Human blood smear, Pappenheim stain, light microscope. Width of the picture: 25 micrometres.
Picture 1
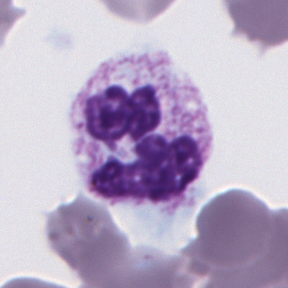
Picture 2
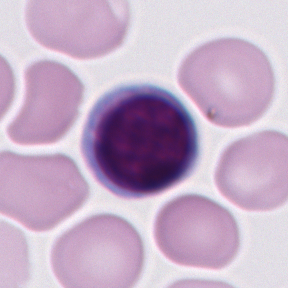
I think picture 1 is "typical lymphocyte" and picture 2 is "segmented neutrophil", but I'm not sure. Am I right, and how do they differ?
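Segmented neutrophil in picture 1, typical lymphocyte in picture 2. Outline: picture 1 roughly round and smooth; picture 2 smooth and round. Nucleus, picture 1: several separate lobes, an upper pair and a lower group.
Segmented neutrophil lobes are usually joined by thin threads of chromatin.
Nucleus, picture 2: single, round in outline, about 9 micrometres across.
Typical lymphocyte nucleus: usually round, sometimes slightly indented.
Chromatin: dark purple in both; coarsely clumped in picture 1, densely clumped in picture 2. Cytoplasm, picture 1: fine pink-violet granules throughout, pale between them.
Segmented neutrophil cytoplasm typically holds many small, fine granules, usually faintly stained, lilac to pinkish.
Cytoplasm, picture 2: pale blue, only a thin rim, wider on the left than the right, no vacuoles.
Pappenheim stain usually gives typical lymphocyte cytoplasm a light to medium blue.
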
